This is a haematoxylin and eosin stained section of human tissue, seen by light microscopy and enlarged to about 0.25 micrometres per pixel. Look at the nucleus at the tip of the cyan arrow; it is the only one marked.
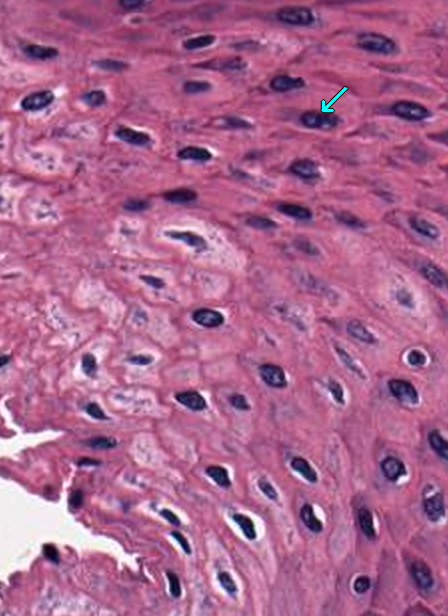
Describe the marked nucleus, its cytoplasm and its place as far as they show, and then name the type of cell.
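The nucleus is oval and lies lengthwise in the same direction as the neighbouring nuclei, roughly matching them in size. The nucleus stains dark purple, with faint paler spots rather than a perfectly uniform tone. The nucleus sits near the middle of the cell and is surrounded on all sides by a broad rim of pink cytoplasm. The cell lies closely packed among similar cells with pink cytoplasm and oval dark nuclei, in a sheet with no gaps between them. It is a squamous epithelial cell.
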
